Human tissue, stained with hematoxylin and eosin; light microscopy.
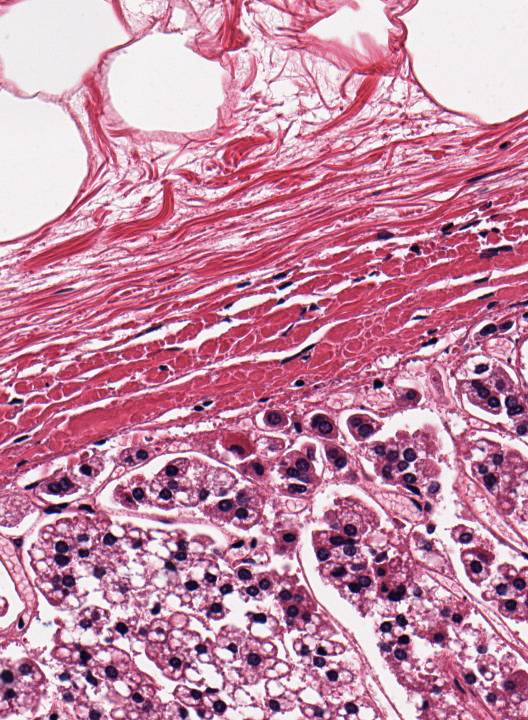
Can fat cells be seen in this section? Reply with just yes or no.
Yes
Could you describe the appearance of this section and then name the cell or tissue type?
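Within the fibrous band, the nuclei are dark, elongated and aligned along the fibres. The lower half contains cells in cords separated by thin septa and narrow clear spaces; these cells have pale, finely vacuolated, foamy cytoplasm and small, round, dark-staining nuclei. This section is adrenal gland.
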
